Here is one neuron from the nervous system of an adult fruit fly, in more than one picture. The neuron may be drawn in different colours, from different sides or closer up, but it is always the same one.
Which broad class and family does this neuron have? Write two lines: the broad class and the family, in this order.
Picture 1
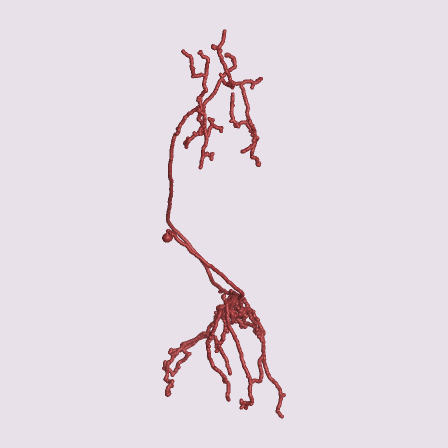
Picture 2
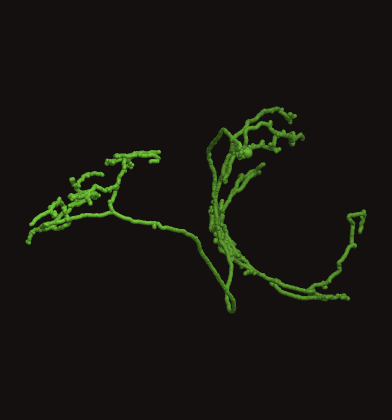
nerve-cord intrinsic neuron
hemilineage 17A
